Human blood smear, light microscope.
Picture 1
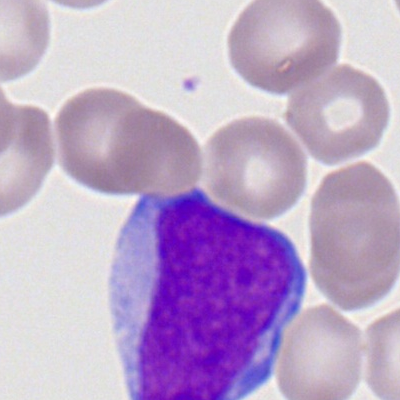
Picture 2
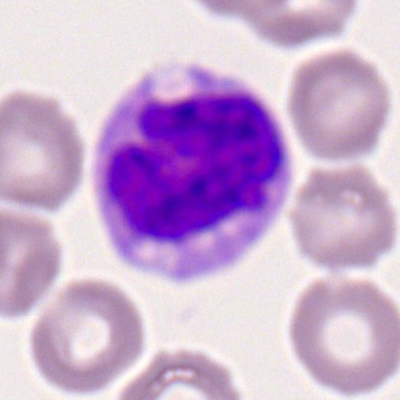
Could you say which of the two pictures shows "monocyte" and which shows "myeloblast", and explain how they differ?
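Assignment first: picture 1 is the myeloblast, picture 2 the monocyte. Check one, the nucleus: in the monocyte its contour is irregular, with folds and indentations.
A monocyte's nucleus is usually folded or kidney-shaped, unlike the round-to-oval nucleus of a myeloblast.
Check two, the cytoplasm: the myeloblast's is blue with no pink tint, its band widest on the left side of the nucleus, whereas the monocyte keeps a moderate rim holding several small clear vacuoles below the nucleus. Check three, the remaining points: the myeloblast's outline is irregular and somewhat angular rather than round, and its nucleus fills most of the visible cell; the monocyte's nucleus likewise fills most of the cell, with deep purple chromatin and darker clumped patches.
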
